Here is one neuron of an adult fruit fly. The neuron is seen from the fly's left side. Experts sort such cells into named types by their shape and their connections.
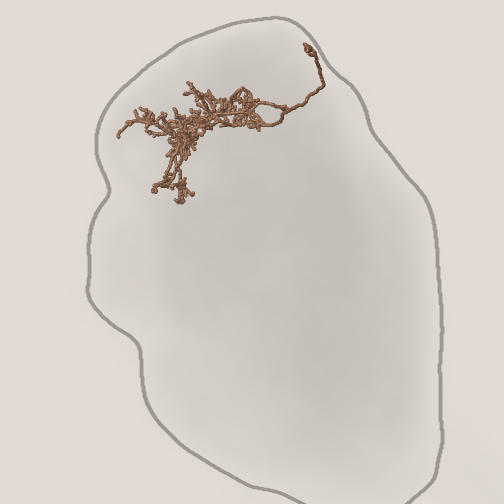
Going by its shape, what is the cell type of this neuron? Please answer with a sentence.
The cell type is SMP204.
